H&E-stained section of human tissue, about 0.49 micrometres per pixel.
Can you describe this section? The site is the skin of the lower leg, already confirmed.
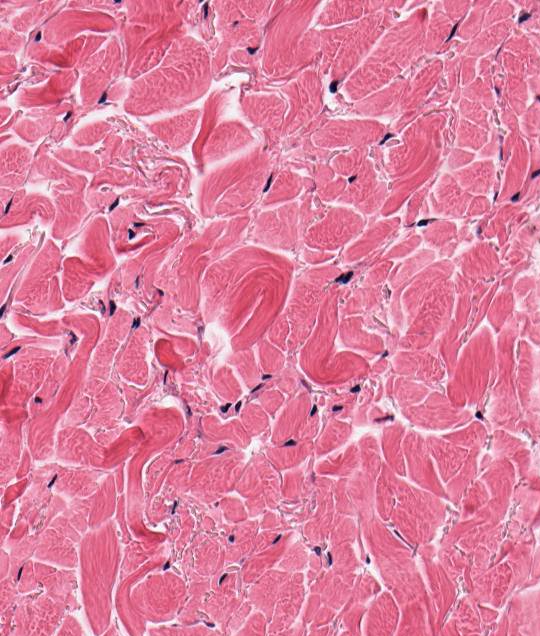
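Muscle fibres oriented in many directions across whole field: some cut across, others along their length. Several lengthwise-cut fibres, centre and left, follow curved, wavy course. Nuclei at fibre edges rather than centres. Nuclei small, dark, flattened or elongated.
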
